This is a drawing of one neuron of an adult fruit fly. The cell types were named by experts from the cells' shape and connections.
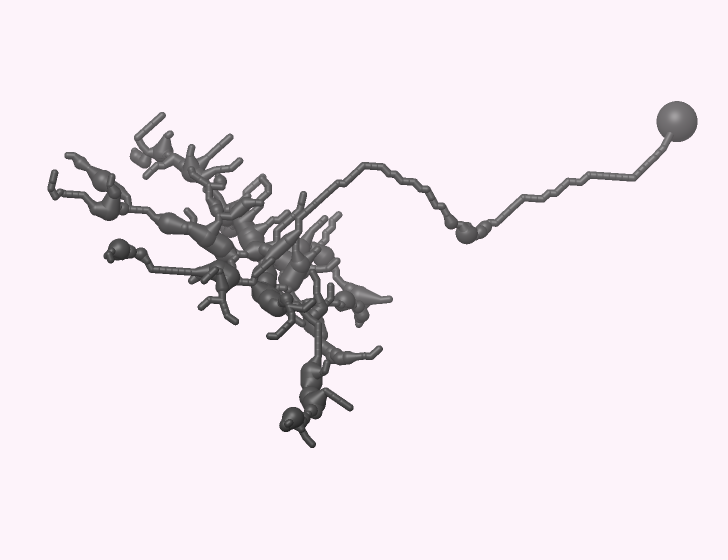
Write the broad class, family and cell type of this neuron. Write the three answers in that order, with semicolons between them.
optic-lobe intrinsic neuron; Dm; Dm15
